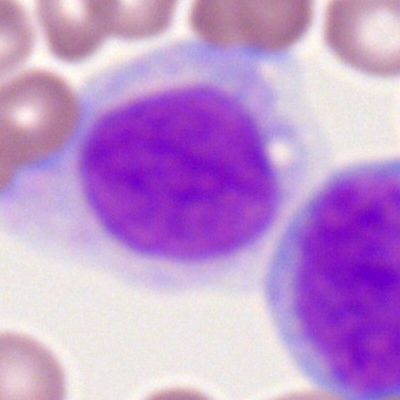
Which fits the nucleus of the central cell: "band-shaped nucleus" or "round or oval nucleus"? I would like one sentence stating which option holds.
The nucleus is gathered into one compact mass that is round or oval.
